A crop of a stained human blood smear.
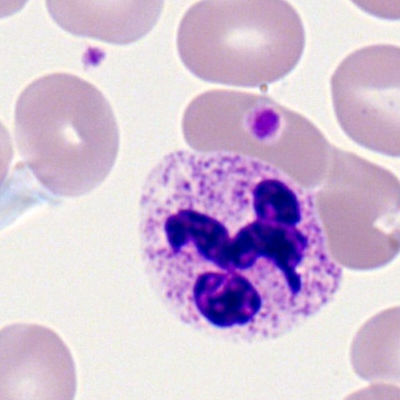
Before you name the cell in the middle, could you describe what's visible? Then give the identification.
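Abundant pale pink cytoplasm surrounds the nucleus on all sides. Fine lilac-purple granules are dotted through this cytoplasm. Within the nucleus, no nucleoli are visible. No vacuoles are present in the cytoplasm. It is a segmented neutrophil.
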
